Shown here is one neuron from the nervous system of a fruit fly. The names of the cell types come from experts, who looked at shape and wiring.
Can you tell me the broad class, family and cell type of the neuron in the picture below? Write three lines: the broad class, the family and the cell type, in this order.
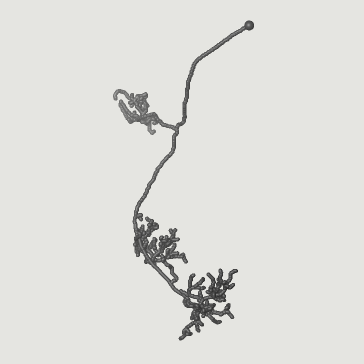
visual projection neuron
hemilineage VPNd1
LPLC2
